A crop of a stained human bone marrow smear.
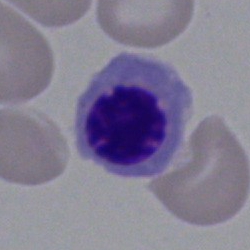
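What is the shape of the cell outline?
Slightly angular rather than smoothly round.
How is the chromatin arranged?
Dark purple and clumped into blocks separated by paler lines.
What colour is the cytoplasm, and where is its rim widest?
Pale greyish-blue, with the rim wider above the nucleus than below it.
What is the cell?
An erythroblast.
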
